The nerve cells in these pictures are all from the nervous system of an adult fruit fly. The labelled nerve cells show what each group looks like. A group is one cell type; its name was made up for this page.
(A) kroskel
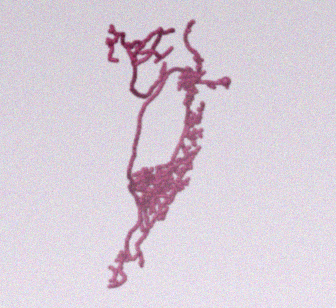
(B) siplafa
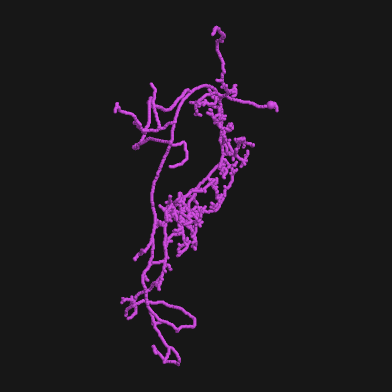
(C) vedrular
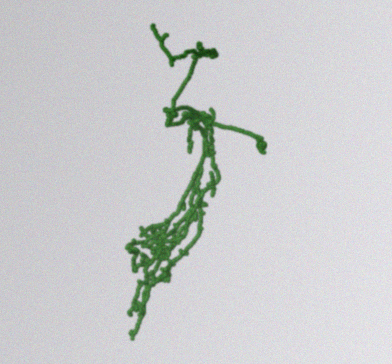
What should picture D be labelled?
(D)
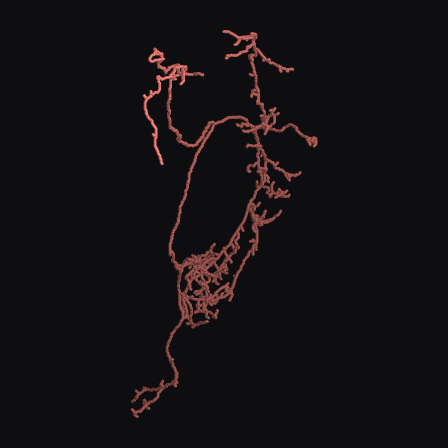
kroskel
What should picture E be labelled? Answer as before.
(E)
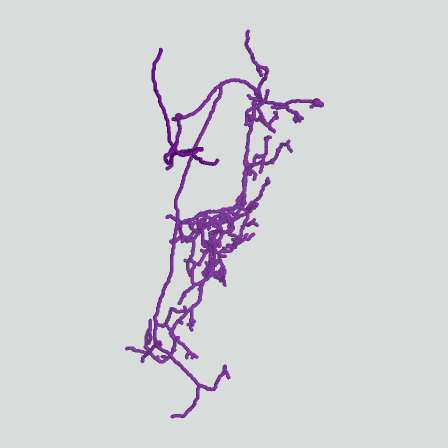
siplafa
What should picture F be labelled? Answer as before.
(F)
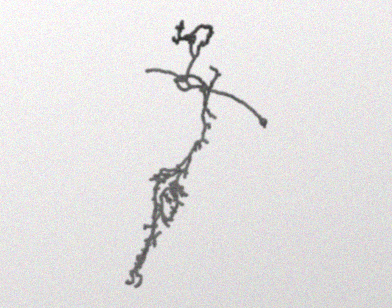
vedrular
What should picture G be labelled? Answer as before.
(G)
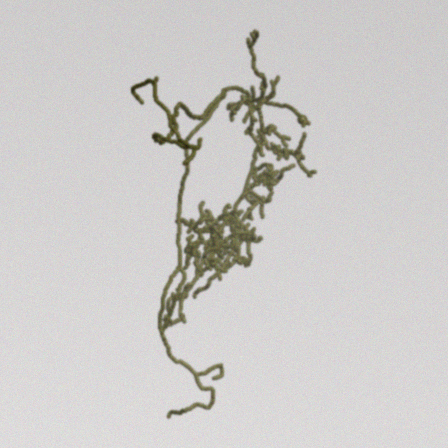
siplafa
